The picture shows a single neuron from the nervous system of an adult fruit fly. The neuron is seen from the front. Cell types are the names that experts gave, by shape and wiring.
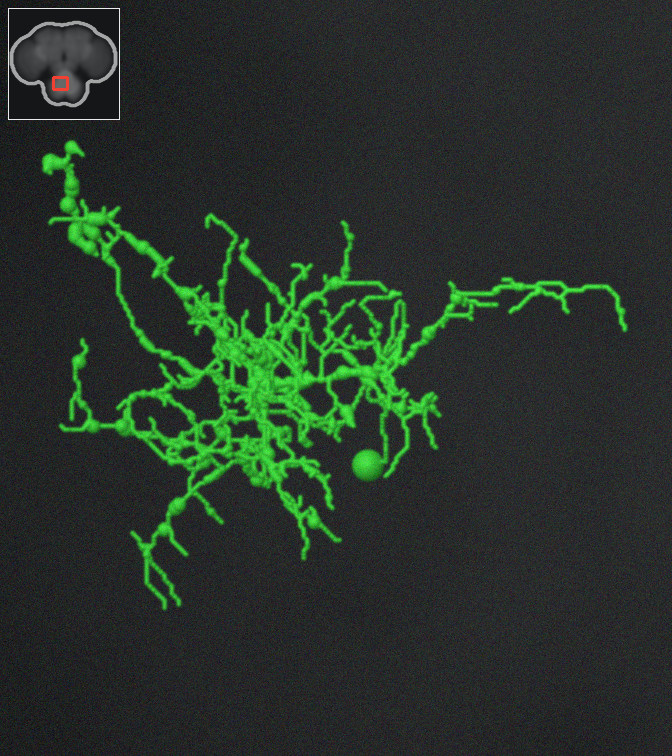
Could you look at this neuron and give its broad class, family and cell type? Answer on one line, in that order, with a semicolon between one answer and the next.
nerve-cord intrinsic neuron; hemilineage 20A.22A; IN20A.22A044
